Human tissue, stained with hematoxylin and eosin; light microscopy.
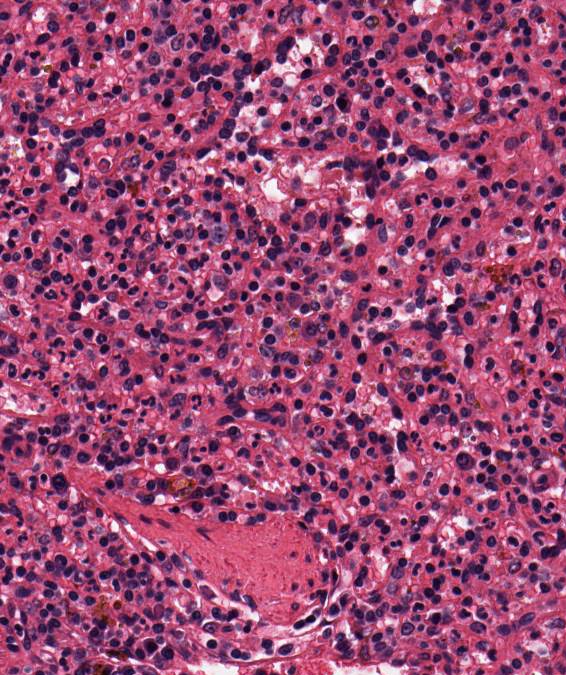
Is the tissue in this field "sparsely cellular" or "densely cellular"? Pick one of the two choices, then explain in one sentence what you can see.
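Densely cellular. Cells are packed diffusely across the whole field without forming glands, follicles or other organised units.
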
